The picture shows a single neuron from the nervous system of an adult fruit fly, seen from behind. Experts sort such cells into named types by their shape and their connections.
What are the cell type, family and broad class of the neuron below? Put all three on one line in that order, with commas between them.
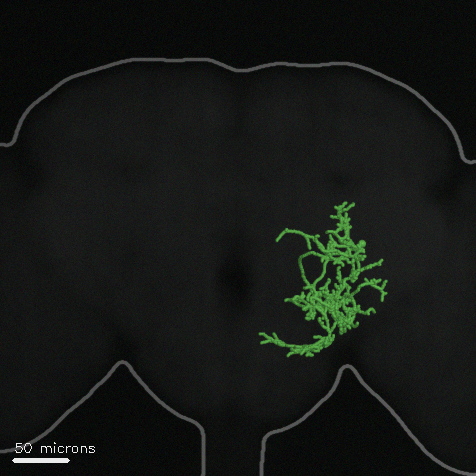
CB2940, hemilineage ALl1_ventral, central-brain intrinsic neuron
